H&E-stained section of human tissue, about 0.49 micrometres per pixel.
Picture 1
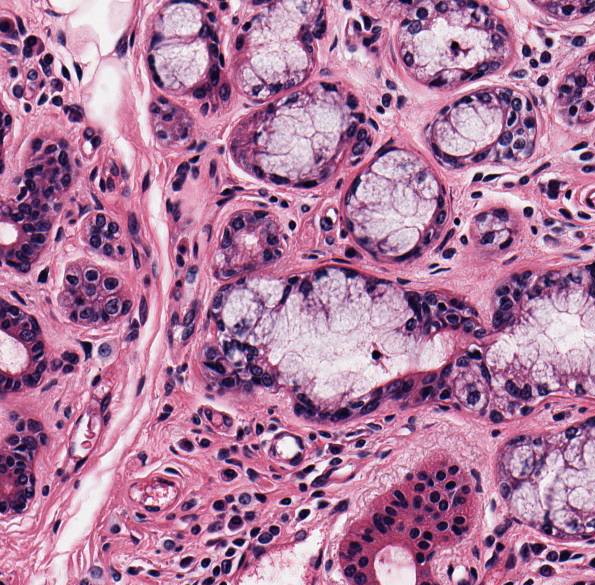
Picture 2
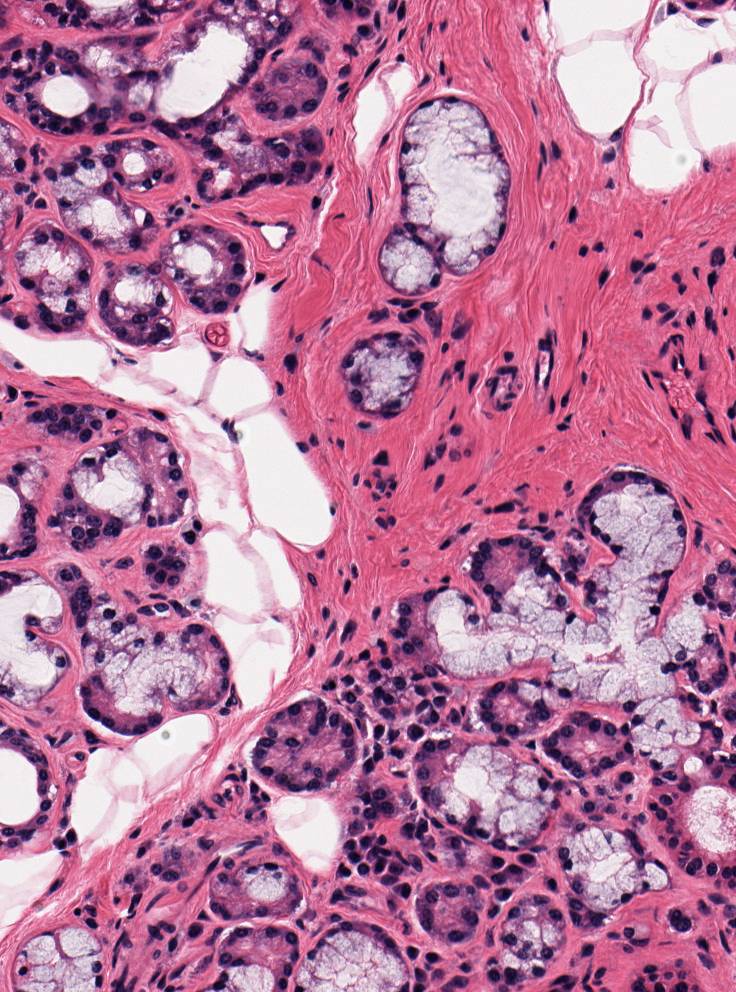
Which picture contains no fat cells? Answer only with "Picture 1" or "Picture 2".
Picture 1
